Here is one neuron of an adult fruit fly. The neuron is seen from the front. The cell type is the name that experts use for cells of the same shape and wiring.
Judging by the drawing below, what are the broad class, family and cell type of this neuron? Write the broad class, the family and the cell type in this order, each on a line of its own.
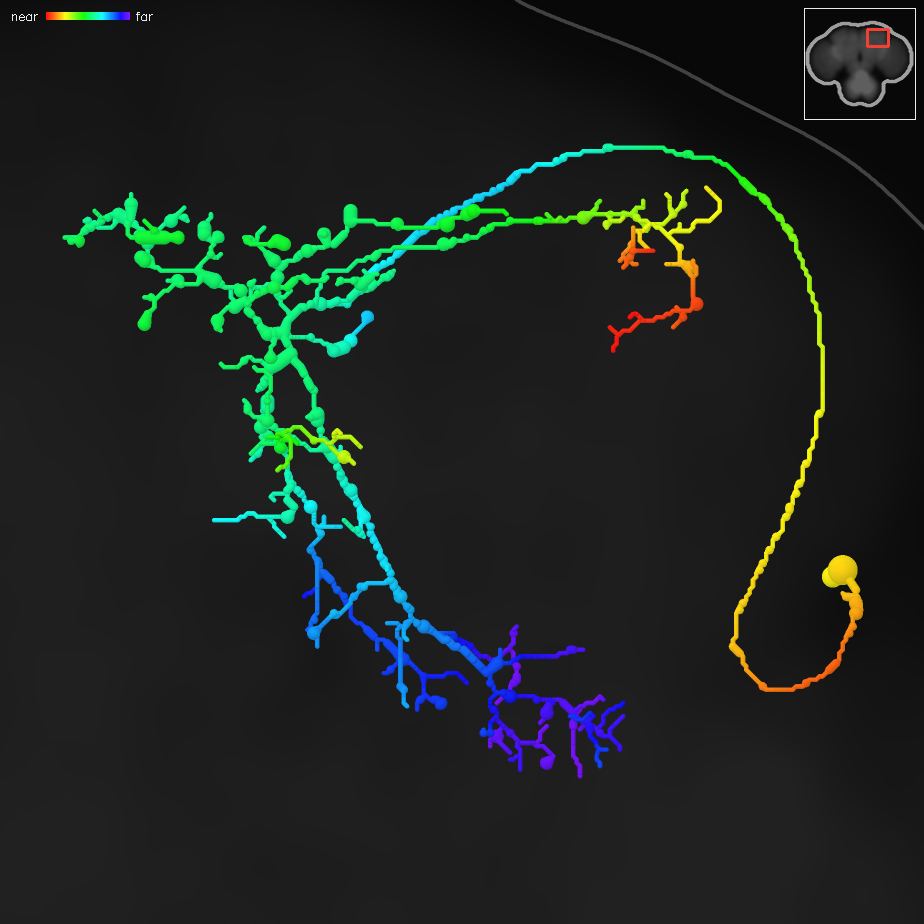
central-brain intrinsic neuron
hemilineage SLPav2
SLP079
